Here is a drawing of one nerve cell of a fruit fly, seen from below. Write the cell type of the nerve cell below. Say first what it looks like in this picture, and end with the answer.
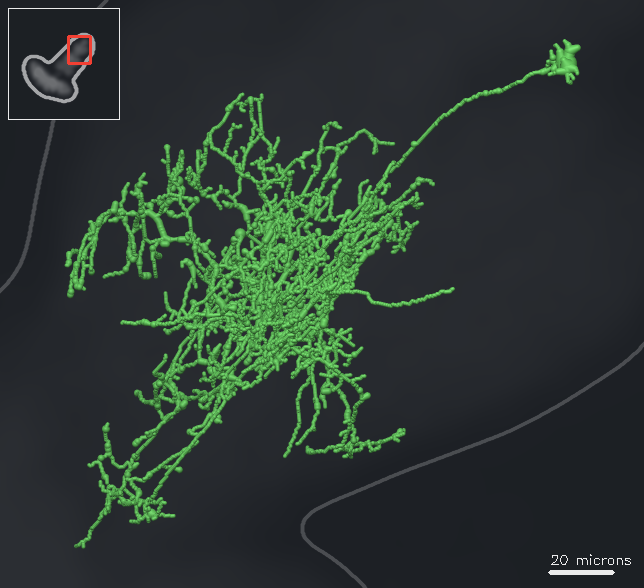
From left to right in the picture it spans about 170 microns. More than a hundred branch ends can be seen. Its broad class is nerve-cord intrinsic neuron. The cell type is IN05B012.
